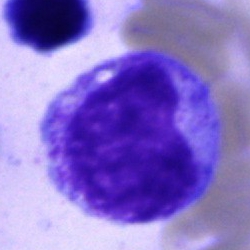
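Promyelocyte with a round outline. Its nucleus fills most of the cell and has a broad indentation on the right side, where the pale bluish-lilac cytoplasm is also widest.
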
